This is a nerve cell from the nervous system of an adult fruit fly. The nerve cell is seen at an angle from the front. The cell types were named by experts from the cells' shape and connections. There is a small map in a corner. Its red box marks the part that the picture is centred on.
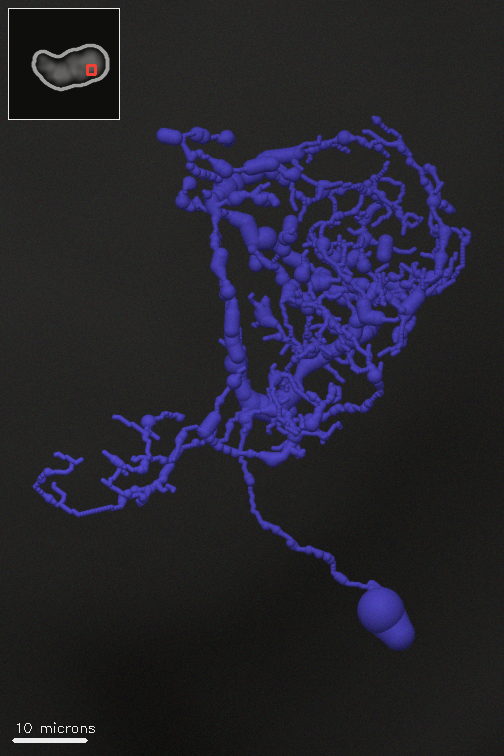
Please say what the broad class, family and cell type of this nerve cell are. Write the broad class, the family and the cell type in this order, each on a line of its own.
central-brain intrinsic neuron
hemilineage ALv2
v2LN40_2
